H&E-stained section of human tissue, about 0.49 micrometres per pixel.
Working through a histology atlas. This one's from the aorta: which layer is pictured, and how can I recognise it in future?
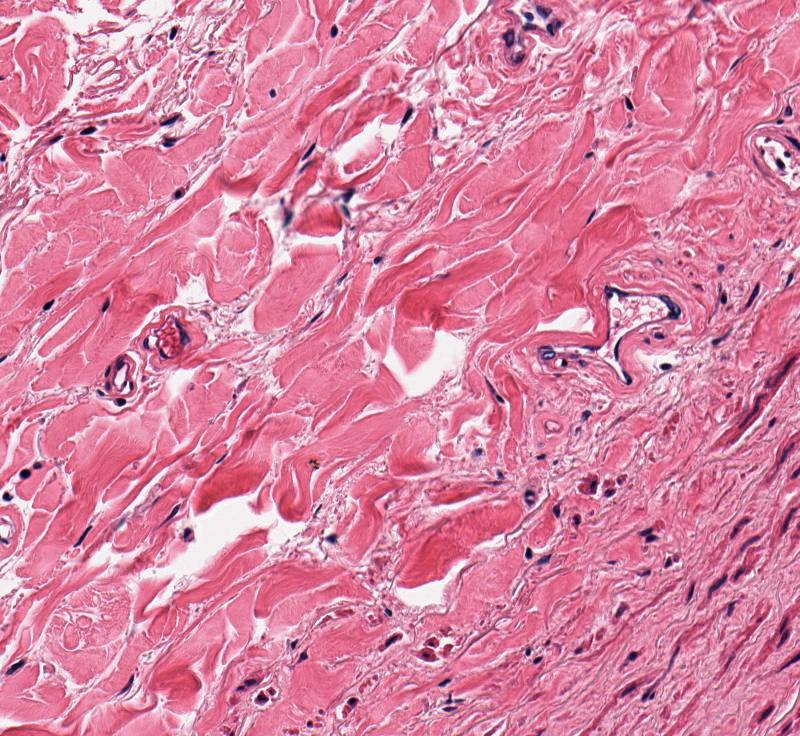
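Here is the tunica adventitia. See how thick pink collagen bundles make up almost the whole field, with sparse cells between them. At the upper left they are coarse and haphazard; toward the lower right, more compact and finely parallel, with more spindle nuclei.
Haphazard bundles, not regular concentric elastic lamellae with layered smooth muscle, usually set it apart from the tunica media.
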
